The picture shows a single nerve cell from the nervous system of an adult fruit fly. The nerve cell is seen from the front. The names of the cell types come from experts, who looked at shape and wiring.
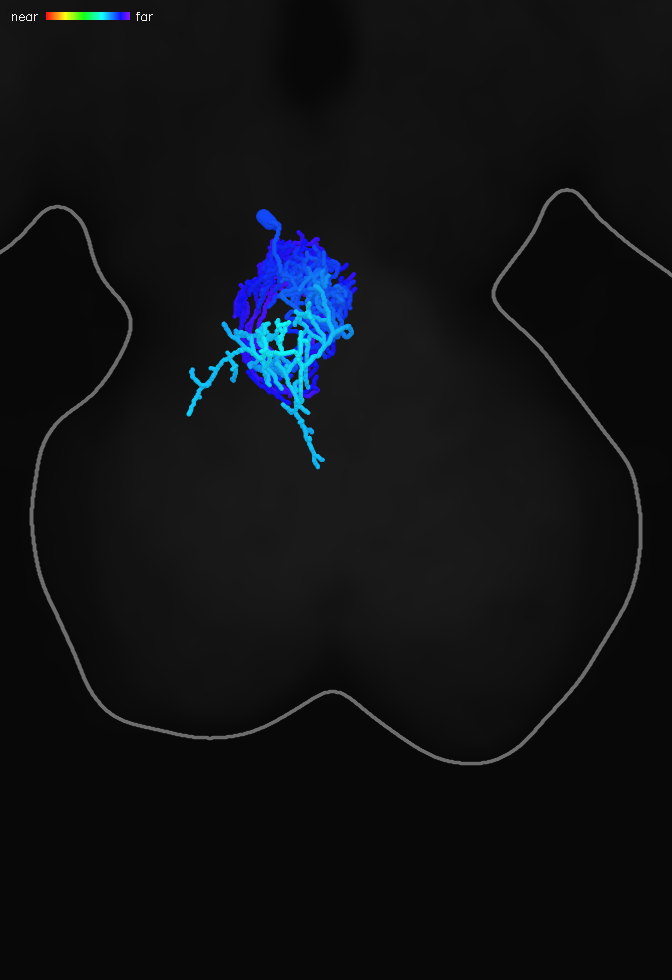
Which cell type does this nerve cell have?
INXXX231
